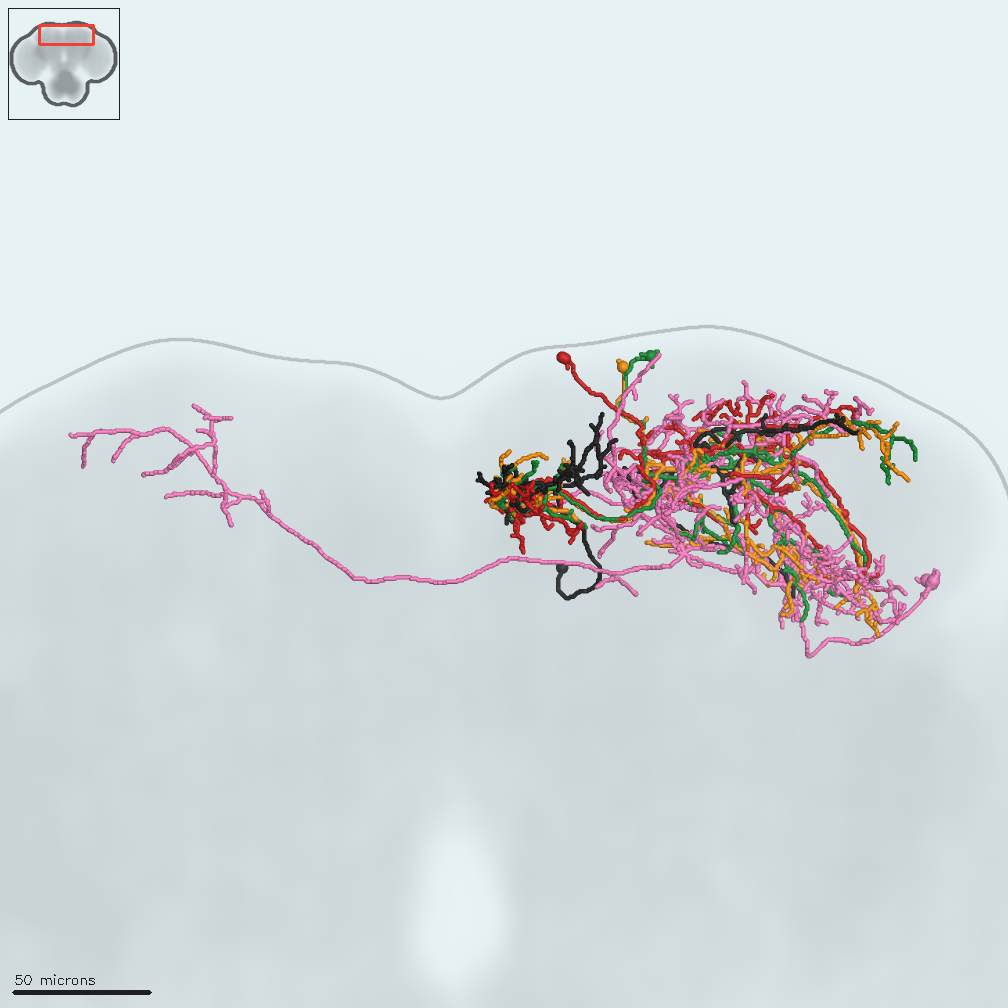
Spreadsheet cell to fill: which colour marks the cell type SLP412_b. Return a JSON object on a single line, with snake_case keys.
{"colour": "red"}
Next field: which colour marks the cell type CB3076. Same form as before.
{"colour": "black"}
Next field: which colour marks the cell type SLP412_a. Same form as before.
{"colour": "orange"}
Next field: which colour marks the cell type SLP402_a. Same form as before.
{"colour": "green"}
